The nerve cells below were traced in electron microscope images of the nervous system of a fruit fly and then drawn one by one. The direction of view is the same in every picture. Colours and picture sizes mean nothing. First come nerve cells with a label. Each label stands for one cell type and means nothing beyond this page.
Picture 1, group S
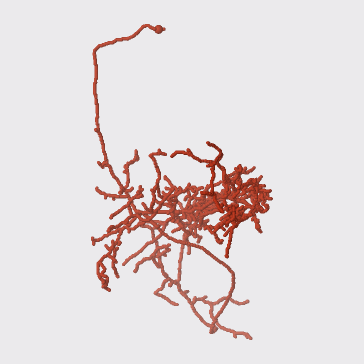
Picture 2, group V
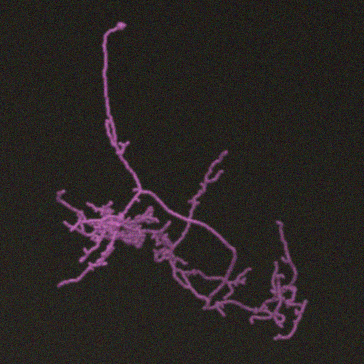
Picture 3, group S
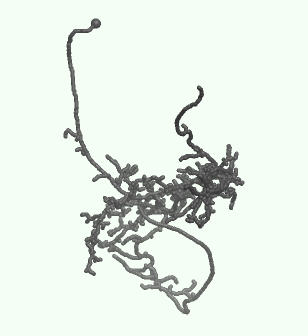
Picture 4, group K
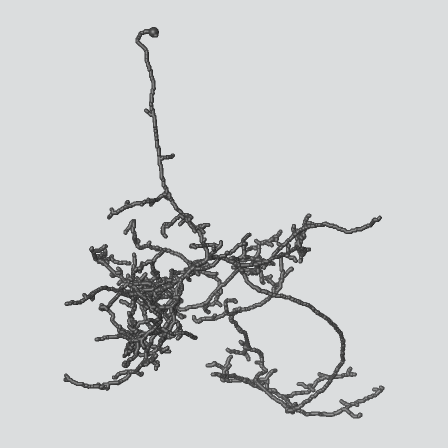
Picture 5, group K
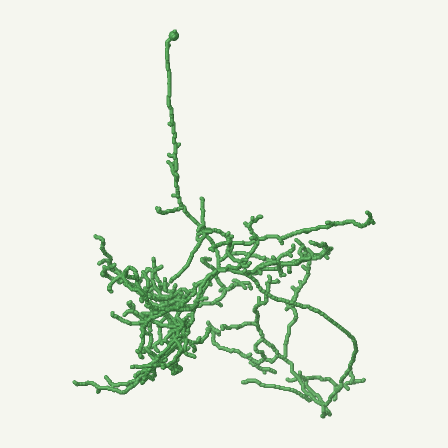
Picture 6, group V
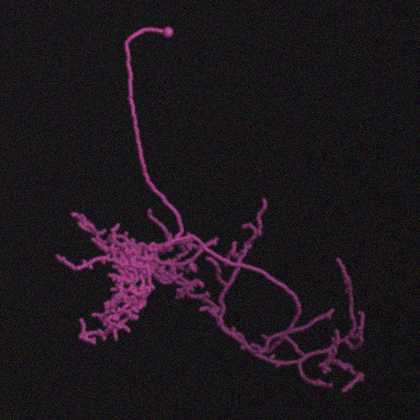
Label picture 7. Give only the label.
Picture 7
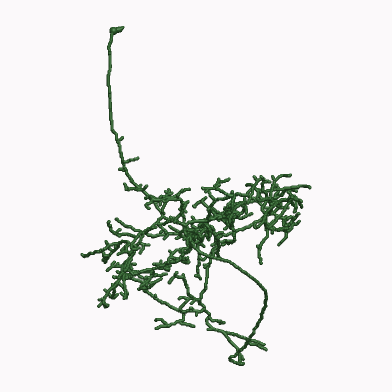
group S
